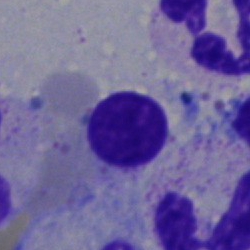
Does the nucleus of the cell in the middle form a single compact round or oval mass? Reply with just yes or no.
Yes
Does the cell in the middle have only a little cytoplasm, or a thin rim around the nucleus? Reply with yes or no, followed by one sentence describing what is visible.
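Yes. No distinct rim of the cell's own cytoplasm is visible around the nucleus.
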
